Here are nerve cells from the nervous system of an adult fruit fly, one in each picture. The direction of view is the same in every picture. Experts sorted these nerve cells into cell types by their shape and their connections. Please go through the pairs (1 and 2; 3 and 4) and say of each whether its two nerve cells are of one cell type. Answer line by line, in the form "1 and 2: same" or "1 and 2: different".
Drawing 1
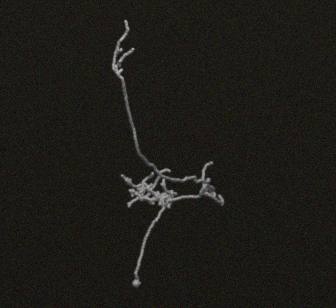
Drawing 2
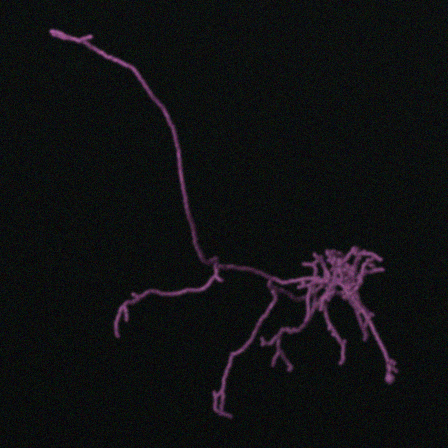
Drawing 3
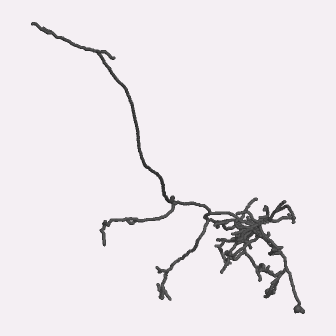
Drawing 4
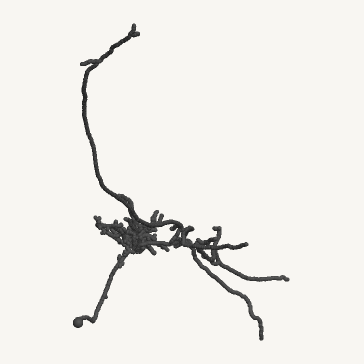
1 and 2: different
3 and 4: same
